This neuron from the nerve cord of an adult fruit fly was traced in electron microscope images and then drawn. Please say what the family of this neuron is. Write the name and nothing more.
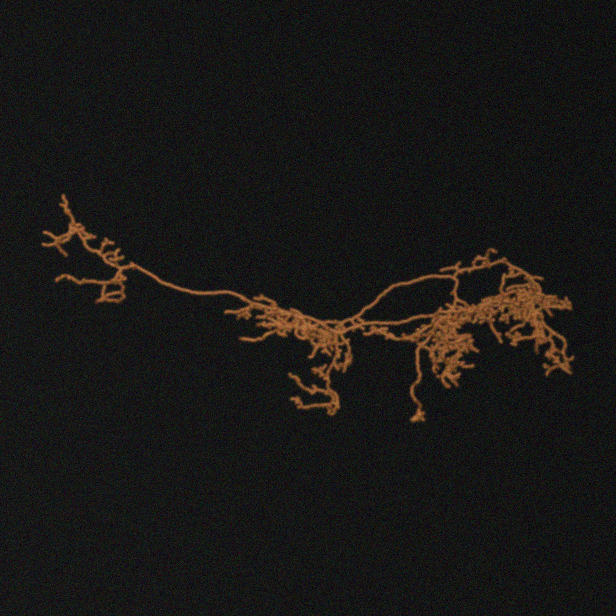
hemilineage 03B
